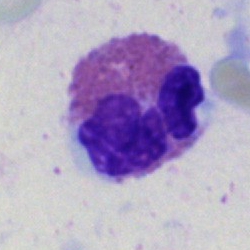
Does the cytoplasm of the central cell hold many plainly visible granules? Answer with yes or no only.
Yes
